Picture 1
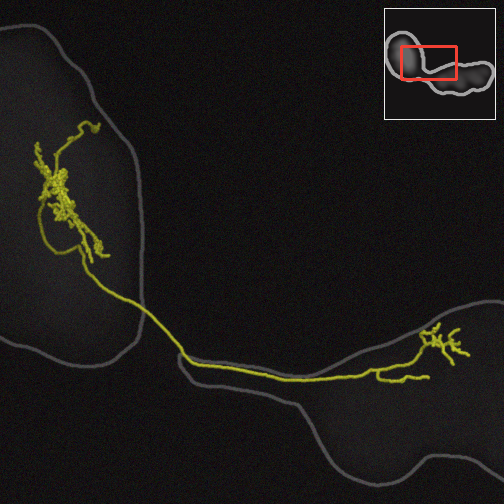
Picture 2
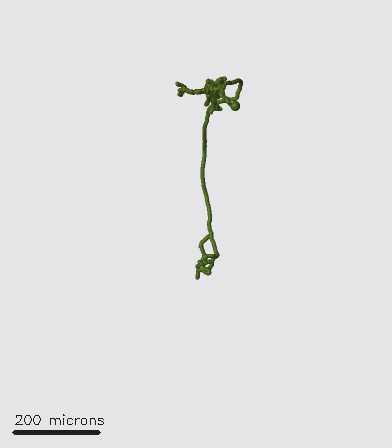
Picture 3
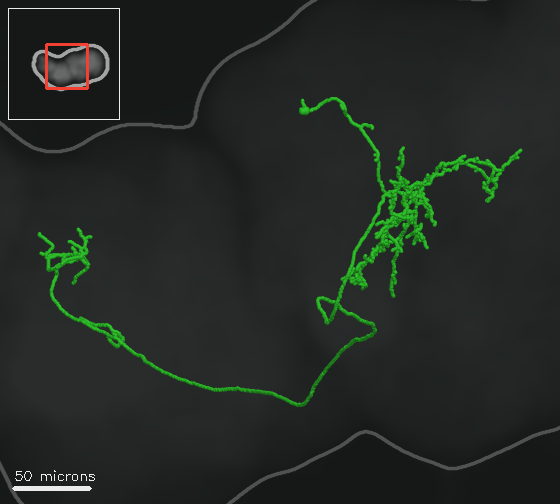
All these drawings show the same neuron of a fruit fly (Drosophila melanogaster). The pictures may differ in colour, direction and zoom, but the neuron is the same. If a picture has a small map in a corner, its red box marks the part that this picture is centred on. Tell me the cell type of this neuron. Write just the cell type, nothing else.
DNpe010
